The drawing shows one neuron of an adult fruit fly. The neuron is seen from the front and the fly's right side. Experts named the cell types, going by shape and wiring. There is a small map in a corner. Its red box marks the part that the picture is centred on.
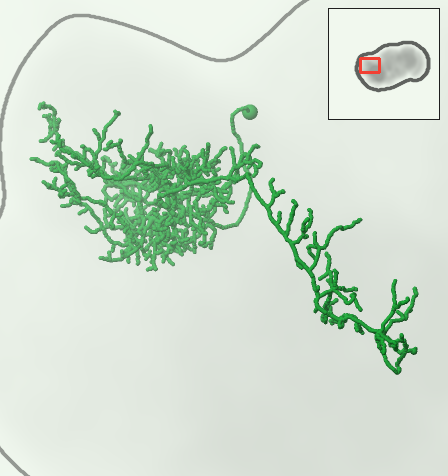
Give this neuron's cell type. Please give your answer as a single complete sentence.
It is as INXXX215 that this neuron is typed.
